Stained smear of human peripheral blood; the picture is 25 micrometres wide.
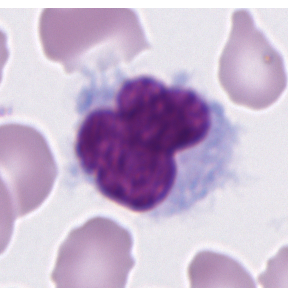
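Hairy cell, central in a stained peripheral blood smear. Chromatin dark purple, dense, coarsely clumped. No nucleoli seen. Outer edge ragged, with fine wispy projections. Cytoplasm without coarse dark granules.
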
